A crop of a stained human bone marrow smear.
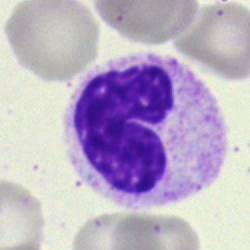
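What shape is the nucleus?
Kidney-shaped, with a deep notch opening toward the right; its chromatin is condensed and stains dark purple.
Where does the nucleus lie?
Toward the left side of the cell, leaving more cytoplasm on the right.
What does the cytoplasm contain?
Fine lilac granules, scattered throughout.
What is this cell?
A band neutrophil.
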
